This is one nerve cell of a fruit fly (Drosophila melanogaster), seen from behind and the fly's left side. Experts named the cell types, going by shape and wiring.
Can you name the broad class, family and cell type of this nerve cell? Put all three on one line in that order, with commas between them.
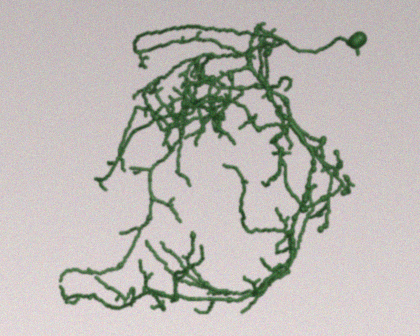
nerve-cord intrinsic neuron, hemilineage 03A, IN03A068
